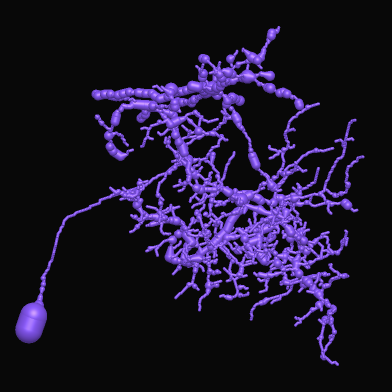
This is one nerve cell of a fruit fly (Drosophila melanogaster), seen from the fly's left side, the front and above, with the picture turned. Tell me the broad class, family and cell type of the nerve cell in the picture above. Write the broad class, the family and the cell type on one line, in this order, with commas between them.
nerve-cord intrinsic neuron, hemilineage 01B, IN01B010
